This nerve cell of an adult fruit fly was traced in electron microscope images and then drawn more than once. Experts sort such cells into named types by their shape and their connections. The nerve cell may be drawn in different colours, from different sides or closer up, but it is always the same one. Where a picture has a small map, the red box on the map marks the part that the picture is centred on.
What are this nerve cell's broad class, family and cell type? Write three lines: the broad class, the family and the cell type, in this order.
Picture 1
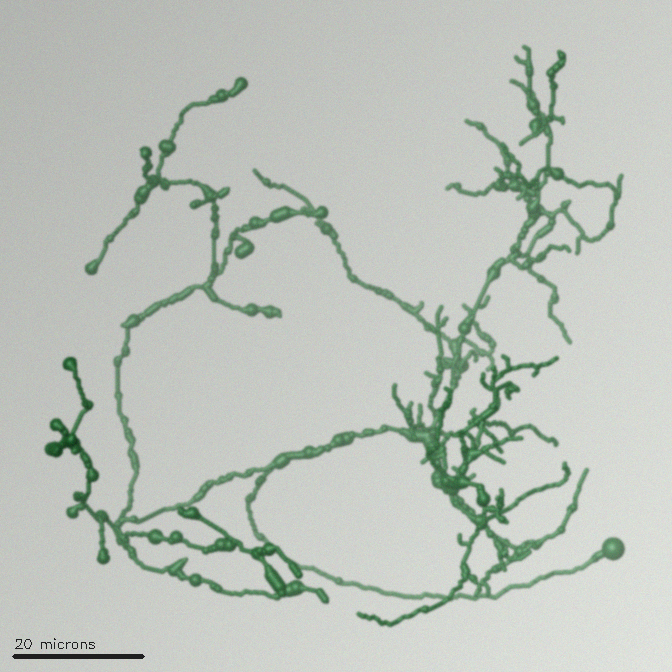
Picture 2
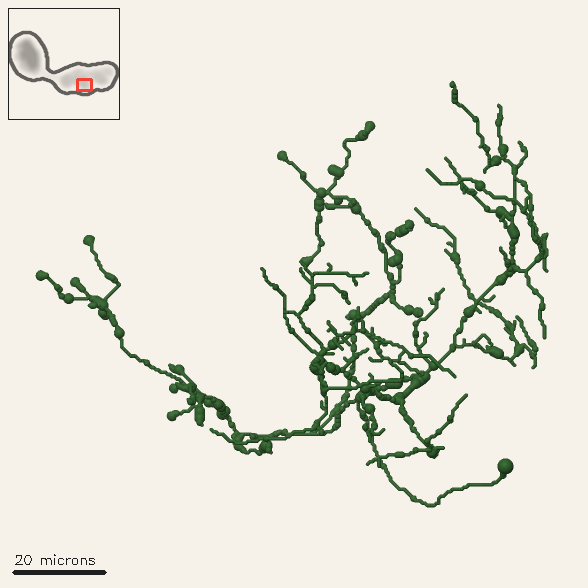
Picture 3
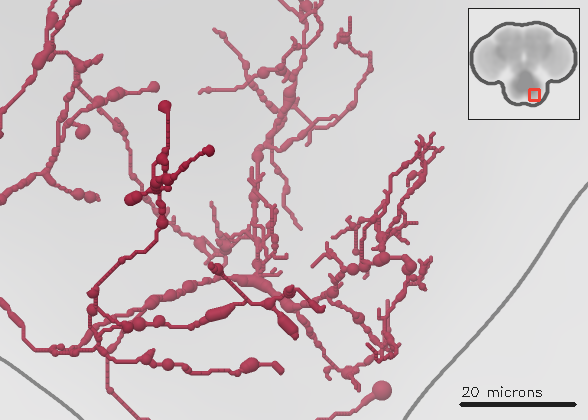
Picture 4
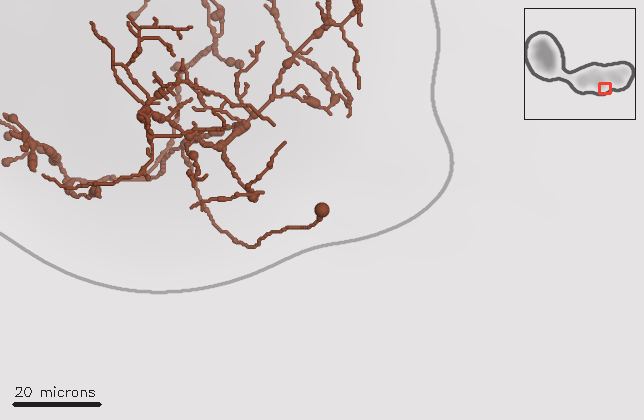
nerve-cord intrinsic neuron
hemilineage 01B
IN01B027_c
